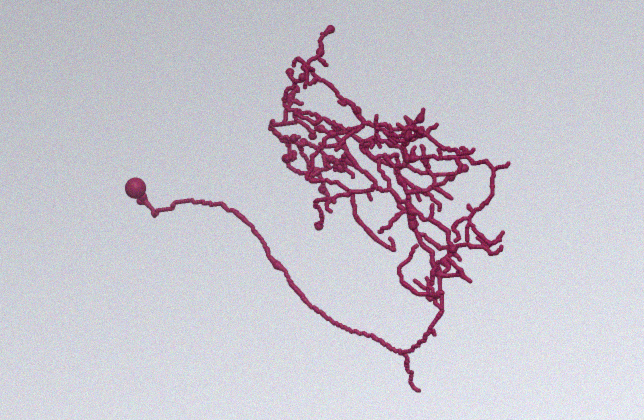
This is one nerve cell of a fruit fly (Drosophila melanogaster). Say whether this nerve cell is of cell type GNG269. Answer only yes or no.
yes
